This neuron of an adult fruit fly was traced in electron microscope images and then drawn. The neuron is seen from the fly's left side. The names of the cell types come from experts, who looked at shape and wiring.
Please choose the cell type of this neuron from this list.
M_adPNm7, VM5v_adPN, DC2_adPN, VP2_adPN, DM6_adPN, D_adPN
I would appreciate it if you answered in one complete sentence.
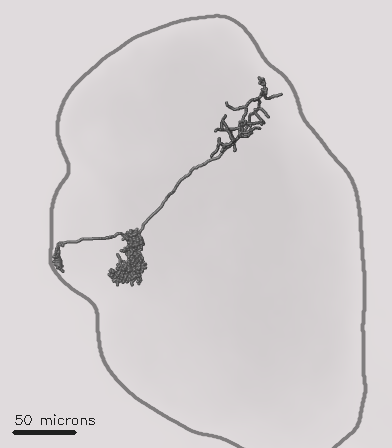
The neuron is a member of cell type VP2_adPN.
